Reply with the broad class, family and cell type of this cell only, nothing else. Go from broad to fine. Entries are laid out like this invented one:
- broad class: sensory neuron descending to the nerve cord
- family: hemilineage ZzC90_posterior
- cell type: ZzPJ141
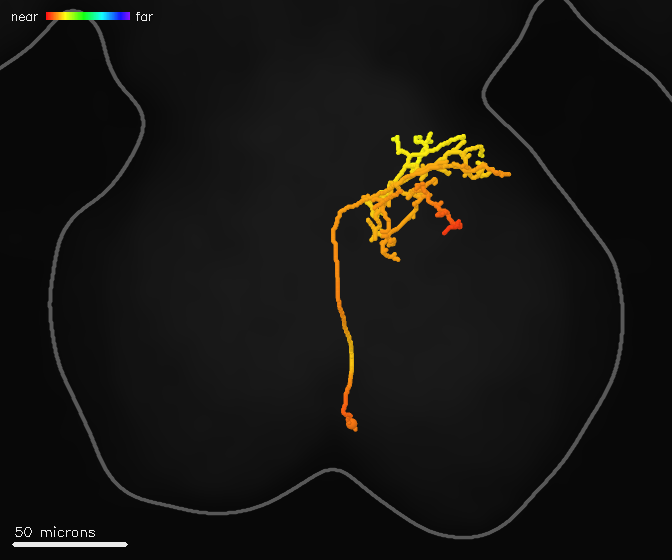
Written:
- broad class: nerve-cord intrinsic neuron
- family: hemilineage 02A
- cell type: IN02A033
